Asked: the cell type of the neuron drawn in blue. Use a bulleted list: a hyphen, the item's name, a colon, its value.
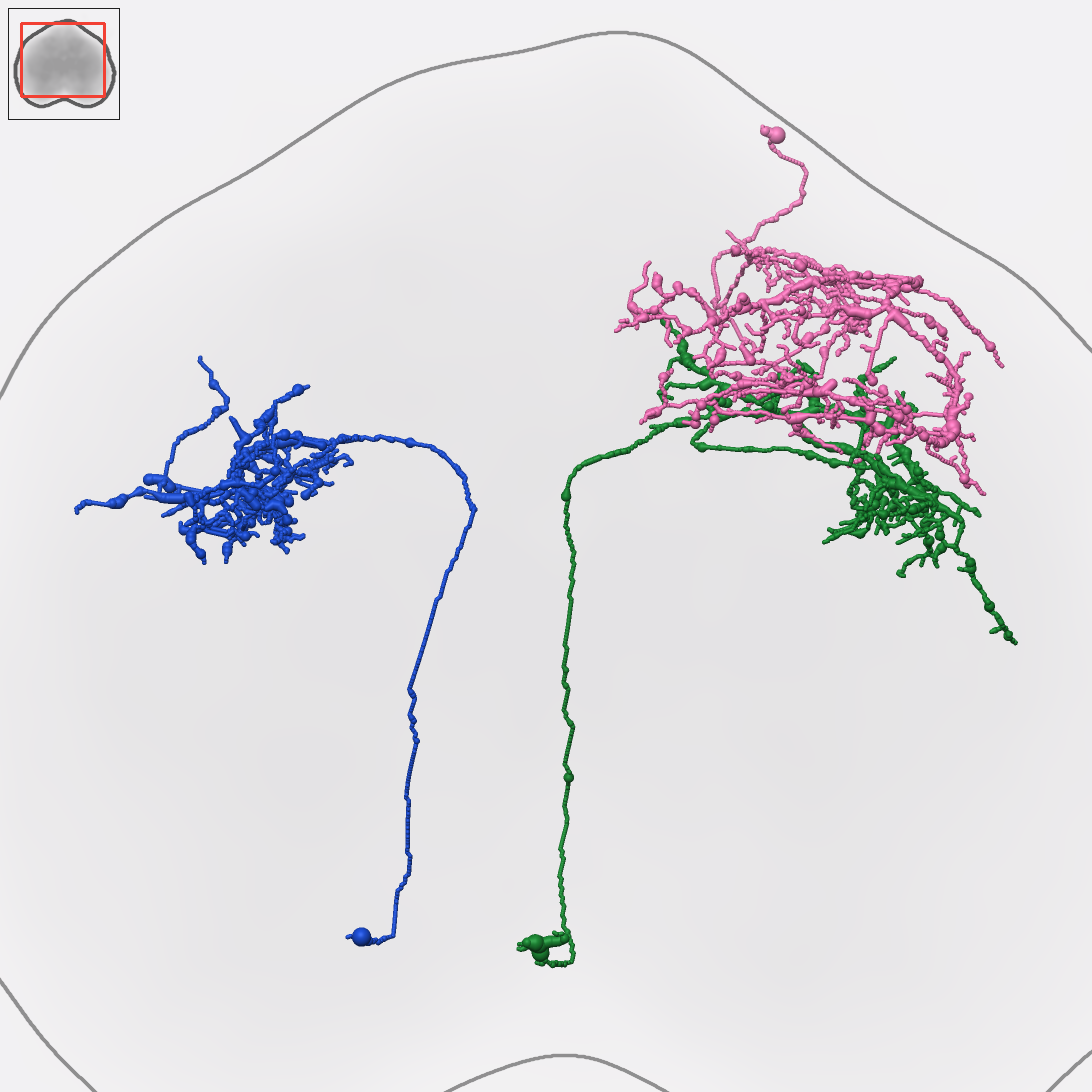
- cell type: IN02A040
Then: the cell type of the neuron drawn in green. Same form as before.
- cell type: IN02A037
